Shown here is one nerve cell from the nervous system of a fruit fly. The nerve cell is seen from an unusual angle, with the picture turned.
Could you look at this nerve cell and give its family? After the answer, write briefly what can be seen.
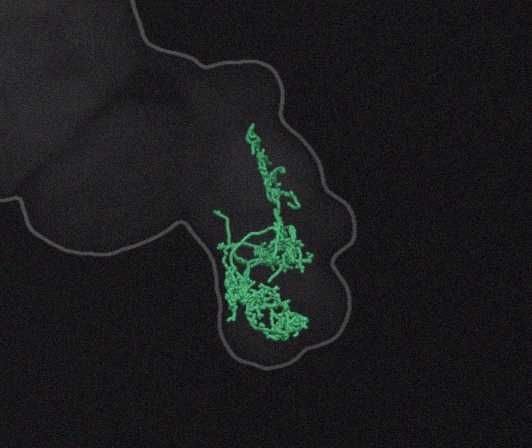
The family is hemilineage 17B. Its broad class is nerve-cord intrinsic neuron. As drawn here it is taller than it is wide.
